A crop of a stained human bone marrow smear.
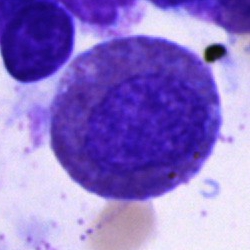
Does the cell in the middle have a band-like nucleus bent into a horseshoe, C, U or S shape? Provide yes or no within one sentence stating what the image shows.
No, what the nucleus forms is one compact round or oval mass.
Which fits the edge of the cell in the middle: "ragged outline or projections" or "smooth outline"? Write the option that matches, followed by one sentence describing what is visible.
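Smooth outline. The cell outline is round and smooth.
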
